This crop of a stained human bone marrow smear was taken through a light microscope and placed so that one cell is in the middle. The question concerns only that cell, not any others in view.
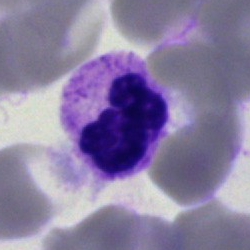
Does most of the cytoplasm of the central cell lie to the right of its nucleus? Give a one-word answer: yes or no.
No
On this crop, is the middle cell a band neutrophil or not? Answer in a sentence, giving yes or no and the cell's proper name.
No, the cell under consideration is a segmented neutrophil instead of a band neutrophil.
